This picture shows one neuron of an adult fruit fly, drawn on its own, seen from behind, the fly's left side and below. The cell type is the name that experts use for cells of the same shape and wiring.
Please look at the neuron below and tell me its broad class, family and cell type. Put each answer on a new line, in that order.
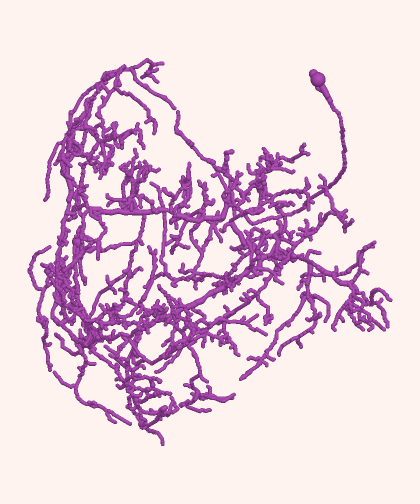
nerve-cord intrinsic neuron
hemilineage 03A
IN03A019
